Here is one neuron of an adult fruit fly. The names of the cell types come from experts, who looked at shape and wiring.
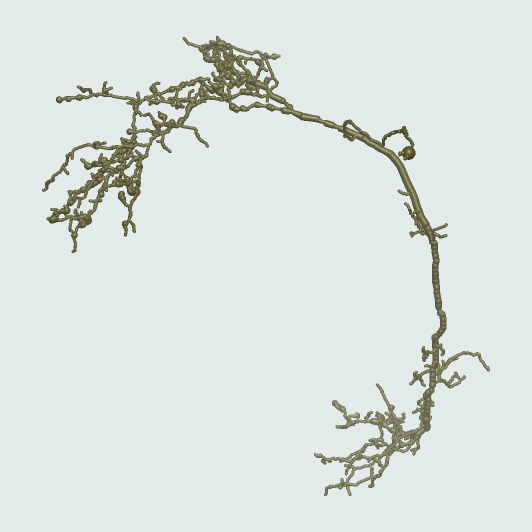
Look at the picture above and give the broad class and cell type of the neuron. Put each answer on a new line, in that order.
central-brain intrinsic neuron
ATL015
